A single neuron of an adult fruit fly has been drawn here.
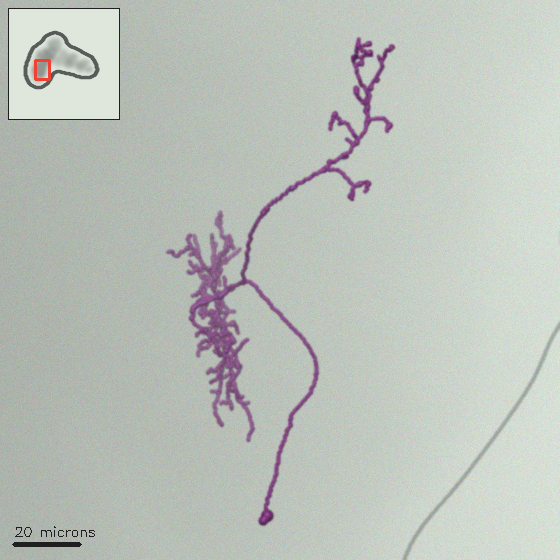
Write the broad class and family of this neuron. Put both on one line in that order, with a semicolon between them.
visual projection neuron; hemilineage VPNd1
